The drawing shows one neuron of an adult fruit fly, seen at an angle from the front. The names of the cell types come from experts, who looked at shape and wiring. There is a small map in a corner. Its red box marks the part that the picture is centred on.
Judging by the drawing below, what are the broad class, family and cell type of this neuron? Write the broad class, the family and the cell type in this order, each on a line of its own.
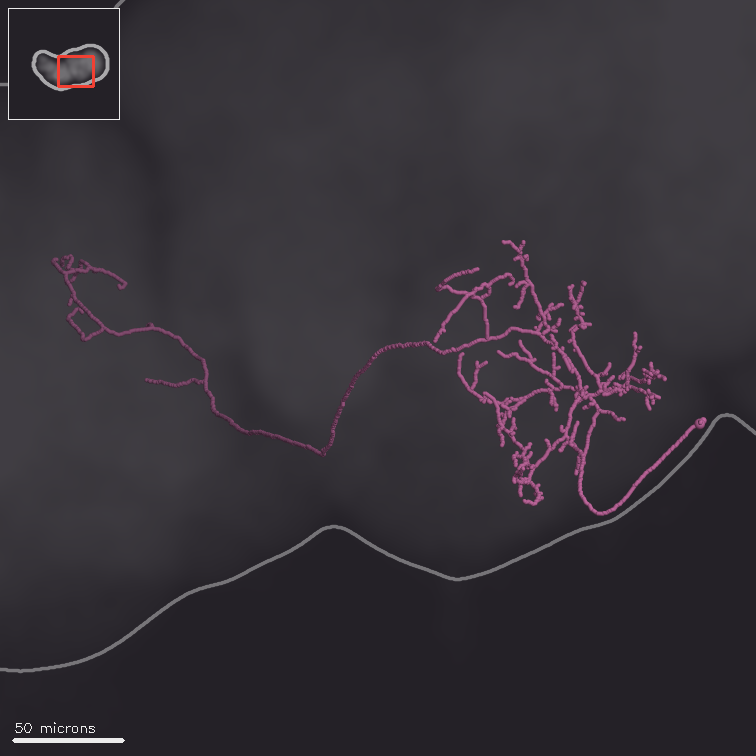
descending neuron
hemilineage MX12
DNg12_c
